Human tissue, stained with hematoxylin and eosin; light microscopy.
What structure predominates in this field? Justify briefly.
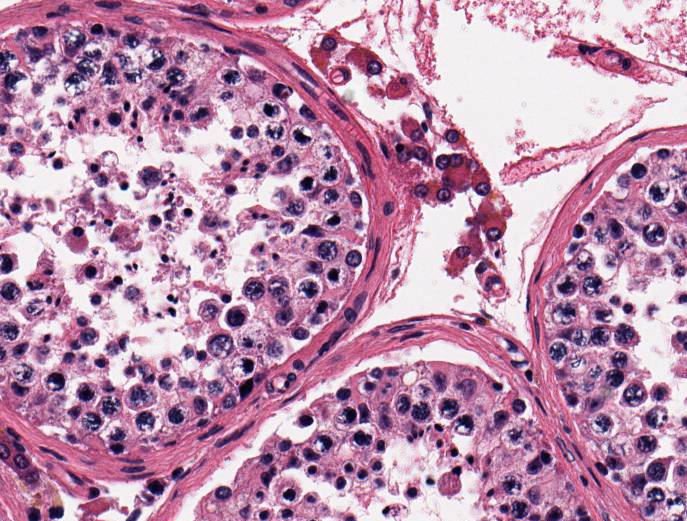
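Mainly seminiferous tubule, cut across. Rounded tubule profiles fill the field, a large one at upper left and parts of others at lower middle and right. The deciding point is the lining, a stratified epithelium many cells deep.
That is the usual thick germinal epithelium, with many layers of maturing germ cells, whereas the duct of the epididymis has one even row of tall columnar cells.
Many cells have large round nuclei with coarse, clumped dark chromatin.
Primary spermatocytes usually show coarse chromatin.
Numerous small, round, densely dark nuclei lie toward the tubule centres.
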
